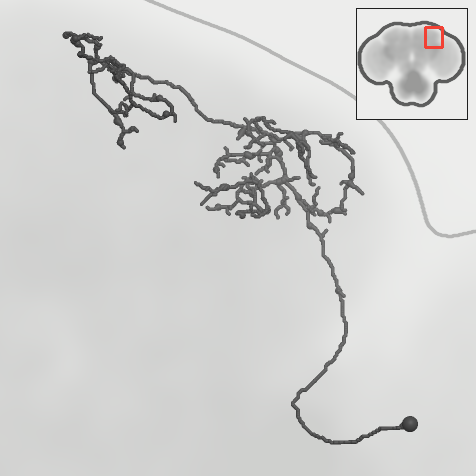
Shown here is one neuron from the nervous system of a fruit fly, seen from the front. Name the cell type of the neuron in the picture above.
LHAV3b8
